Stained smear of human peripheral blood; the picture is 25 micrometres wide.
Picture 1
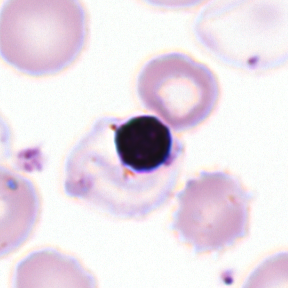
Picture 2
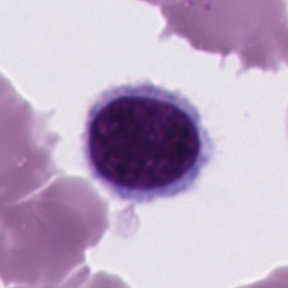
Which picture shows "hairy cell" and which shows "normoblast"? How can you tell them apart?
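In picture 1 is a normoblast, and picture 2 shows a hairy cell. The most obvious difference is the outline of the hairy cell, which is fuzzy with many fine, short hair-like projections, whereas the normoblast's nucleus has a sharp, smooth edge. The normoblast's nucleus stains almost black throughout, its chromatin dense and without a clear pattern of strands or clumps.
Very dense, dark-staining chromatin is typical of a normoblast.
From that nucleus a pale, irregular patch of faintly pink-grey material extends to the left and downward, and a red cell with a central pale area touches the nucleus at its upper right. In the hairy cell, by contrast, the nucleus fills most of the cell, leaving a narrow rim of cytoplasm all round that shows no distinct granules, and a small pale pinkish body touches its lower edge. Neither nucleus shows a nucleolus.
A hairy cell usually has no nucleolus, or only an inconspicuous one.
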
